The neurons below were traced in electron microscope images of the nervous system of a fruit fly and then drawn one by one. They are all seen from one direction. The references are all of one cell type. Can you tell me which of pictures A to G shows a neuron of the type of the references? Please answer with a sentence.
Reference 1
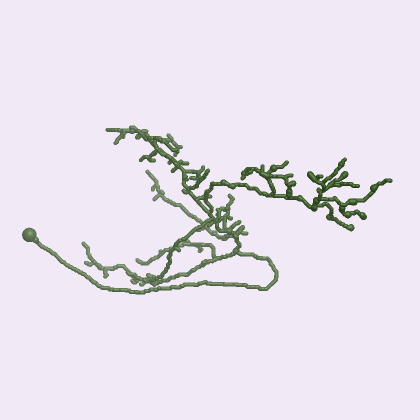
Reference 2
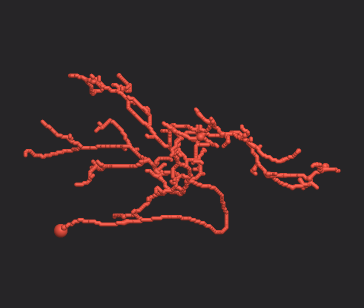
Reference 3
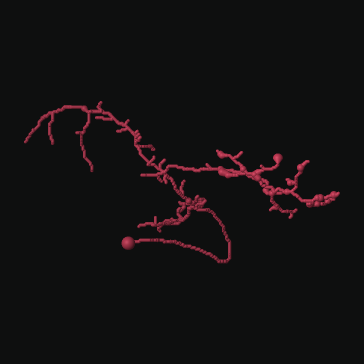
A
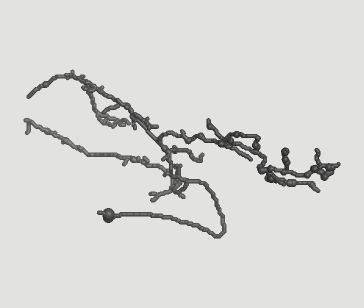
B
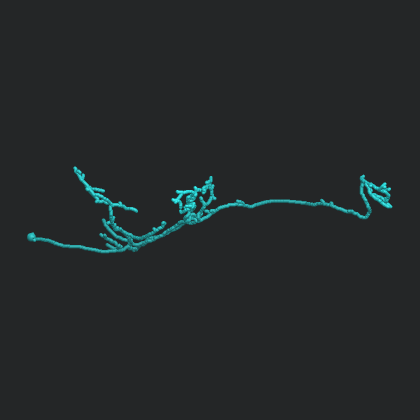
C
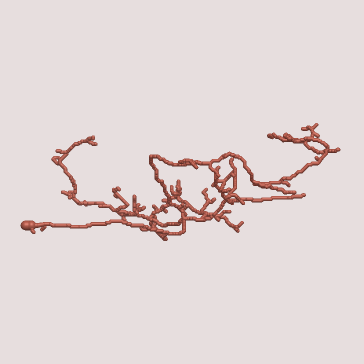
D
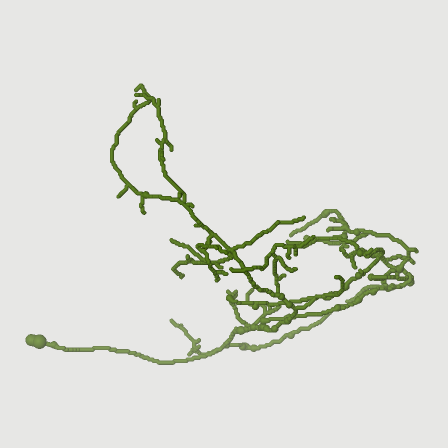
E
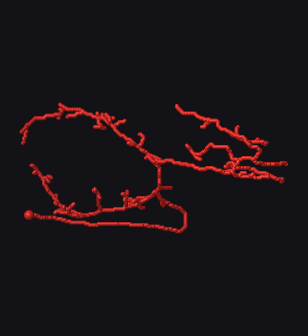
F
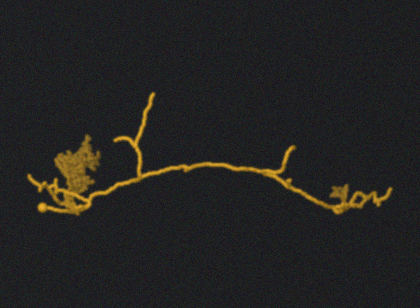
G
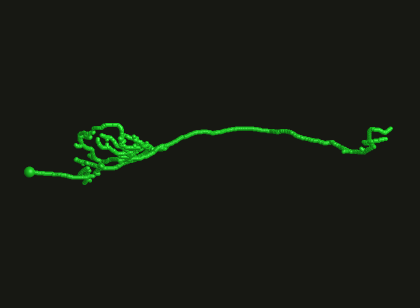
Picture A shows a neuron of the same cell type.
